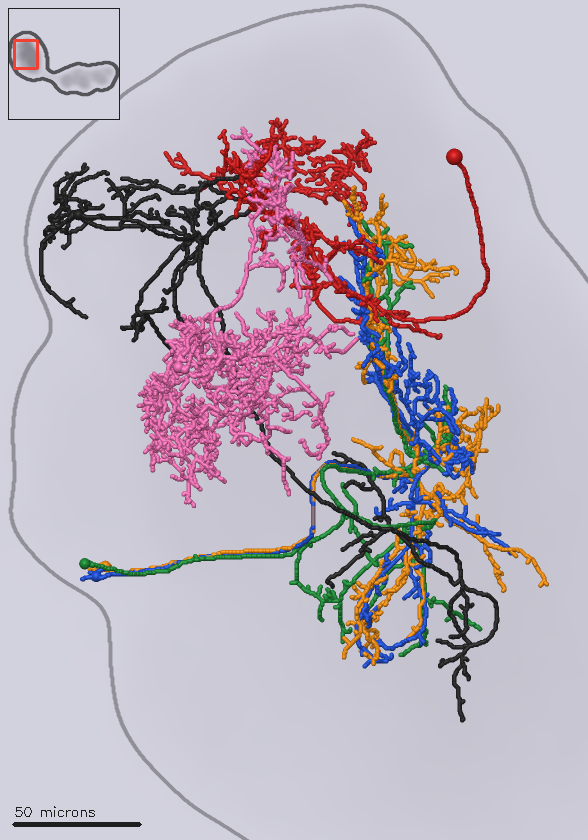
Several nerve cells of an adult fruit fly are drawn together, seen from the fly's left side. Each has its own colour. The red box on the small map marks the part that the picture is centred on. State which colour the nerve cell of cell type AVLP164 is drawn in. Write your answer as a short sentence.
The colour is pink.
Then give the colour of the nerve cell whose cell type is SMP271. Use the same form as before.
The colour is red.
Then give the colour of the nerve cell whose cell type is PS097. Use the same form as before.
The colour is green.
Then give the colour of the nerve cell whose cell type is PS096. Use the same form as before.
The colour is orange.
